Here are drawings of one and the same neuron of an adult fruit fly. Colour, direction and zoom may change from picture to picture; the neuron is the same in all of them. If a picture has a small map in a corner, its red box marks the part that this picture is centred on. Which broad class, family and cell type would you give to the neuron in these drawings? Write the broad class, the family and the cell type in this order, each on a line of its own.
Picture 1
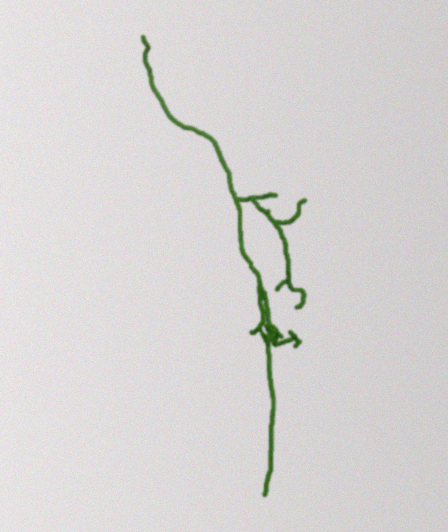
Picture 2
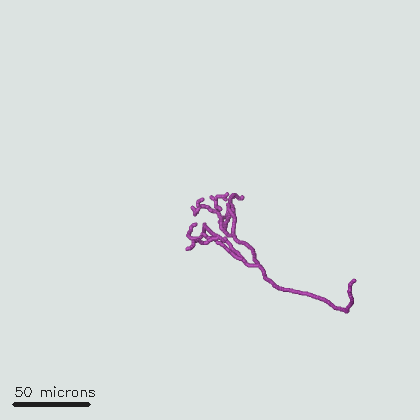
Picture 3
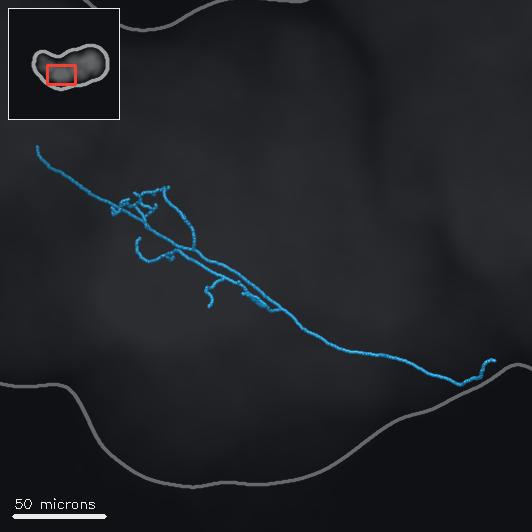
sensory neuron entering the nerve cord
class mechanosensory proprioceptive
SNpp17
